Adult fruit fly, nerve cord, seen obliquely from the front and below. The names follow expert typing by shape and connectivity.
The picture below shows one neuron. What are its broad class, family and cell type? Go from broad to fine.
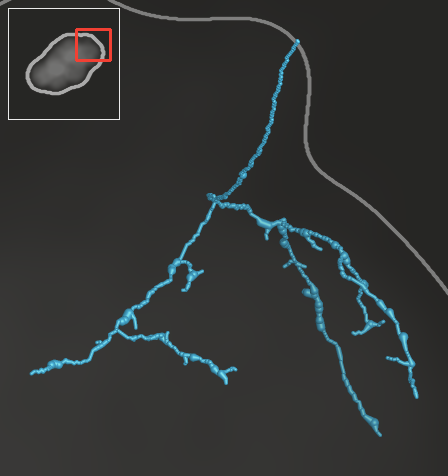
descending neuron; hemilineage MX12; DNge019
